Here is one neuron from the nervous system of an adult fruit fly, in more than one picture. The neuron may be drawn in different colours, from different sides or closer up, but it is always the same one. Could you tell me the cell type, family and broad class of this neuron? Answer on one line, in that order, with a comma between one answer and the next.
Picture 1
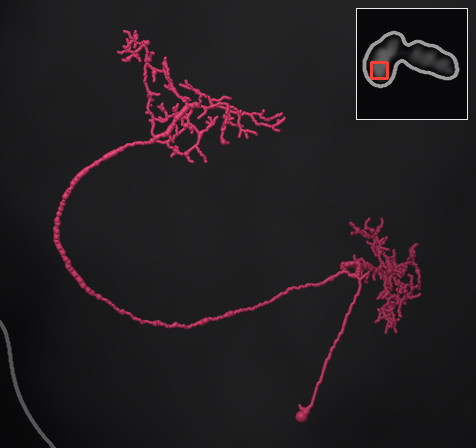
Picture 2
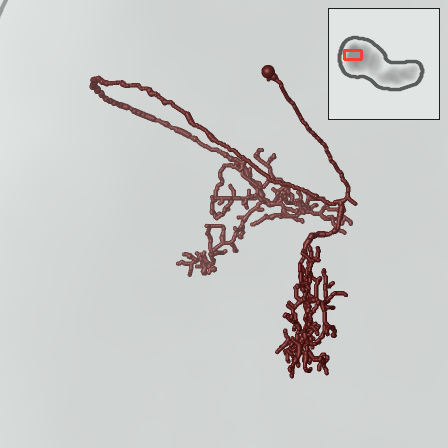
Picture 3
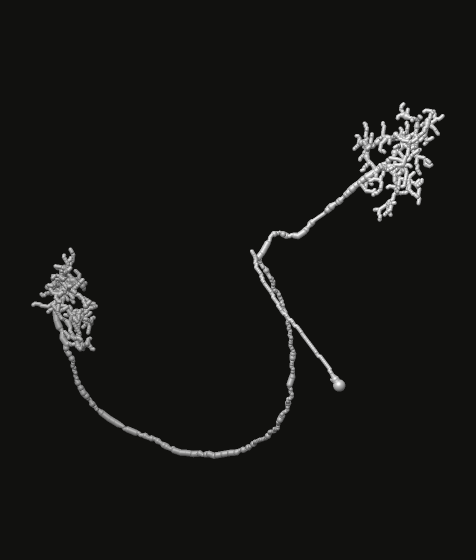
LC9, hemilineage VPNd3, visual projection neuron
